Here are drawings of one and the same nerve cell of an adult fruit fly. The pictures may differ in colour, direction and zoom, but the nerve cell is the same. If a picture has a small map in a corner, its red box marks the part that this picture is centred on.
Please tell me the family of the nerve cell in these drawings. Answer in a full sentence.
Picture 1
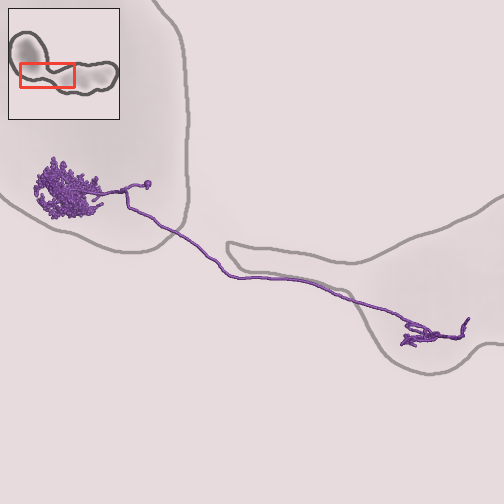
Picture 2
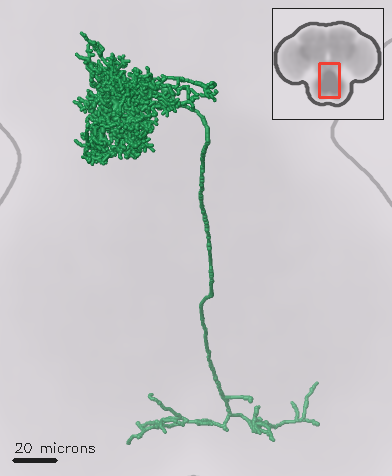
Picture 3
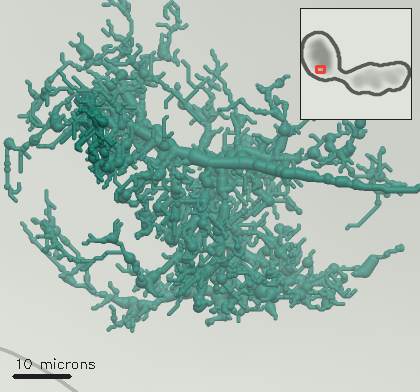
The family is hemilineage LB23.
